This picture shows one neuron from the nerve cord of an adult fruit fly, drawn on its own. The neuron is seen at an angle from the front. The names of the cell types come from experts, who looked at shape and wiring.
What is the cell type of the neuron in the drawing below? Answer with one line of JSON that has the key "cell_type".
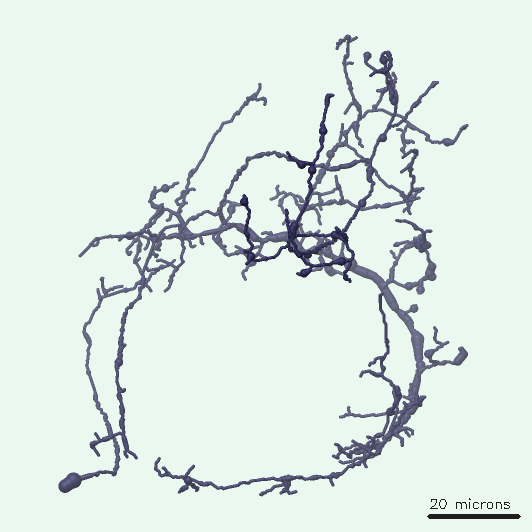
{"cell_type": "IN04B084"}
